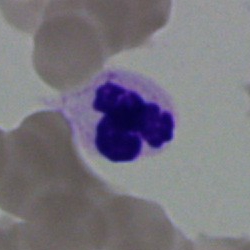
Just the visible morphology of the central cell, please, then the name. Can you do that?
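Very dark purple, dense nuclear material shows no fine internal detail, and no nucleoli are visible. Pale pinkish-lilac cytoplasm forms its widest rim on the left side of the nucleus and has no distinct coarse granules. It is a segmented neutrophil.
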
